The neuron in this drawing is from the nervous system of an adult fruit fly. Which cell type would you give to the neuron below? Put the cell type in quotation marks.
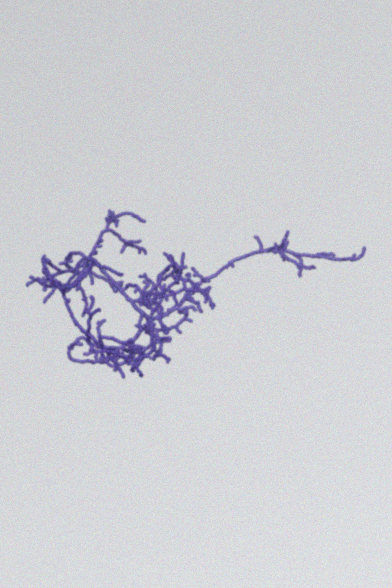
"IN04B013"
